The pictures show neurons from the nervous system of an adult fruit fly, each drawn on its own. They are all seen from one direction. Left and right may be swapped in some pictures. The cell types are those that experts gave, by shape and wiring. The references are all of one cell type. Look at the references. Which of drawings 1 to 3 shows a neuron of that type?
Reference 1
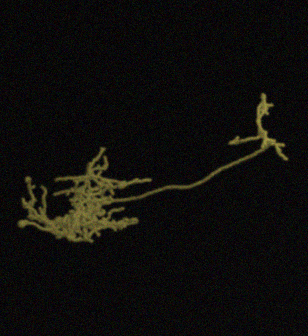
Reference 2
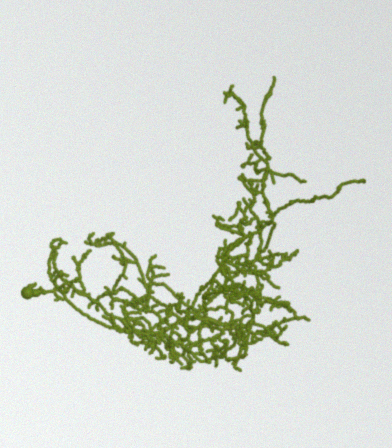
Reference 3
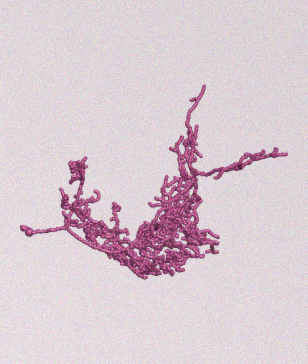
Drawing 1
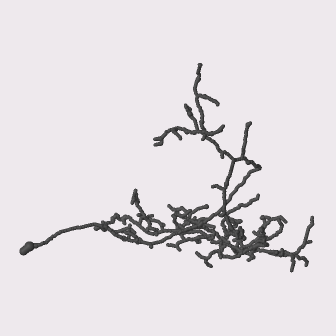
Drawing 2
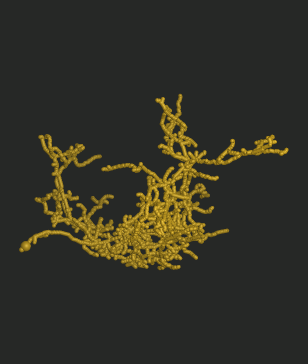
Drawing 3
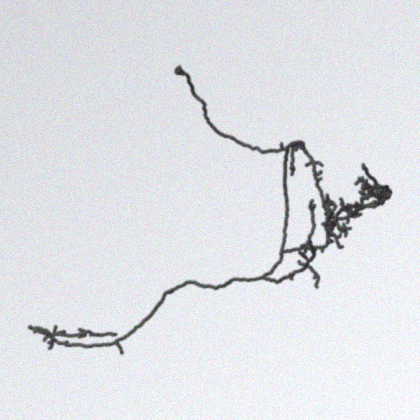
Drawing 2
